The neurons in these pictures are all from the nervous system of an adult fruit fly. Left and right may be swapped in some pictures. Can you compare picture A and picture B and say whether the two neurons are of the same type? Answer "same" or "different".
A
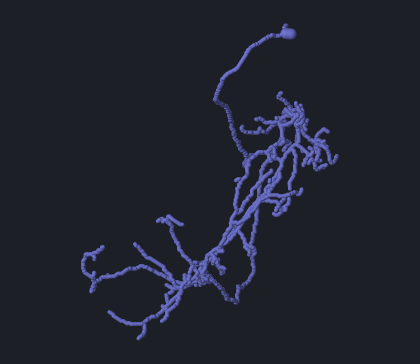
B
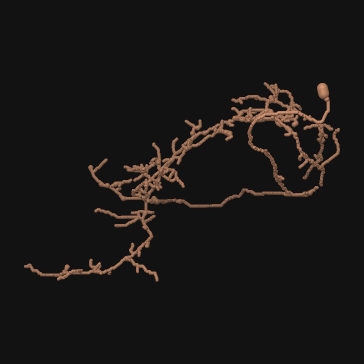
different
